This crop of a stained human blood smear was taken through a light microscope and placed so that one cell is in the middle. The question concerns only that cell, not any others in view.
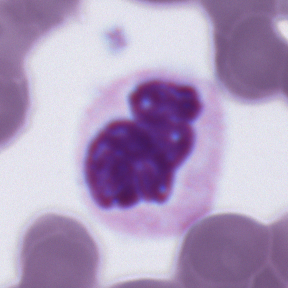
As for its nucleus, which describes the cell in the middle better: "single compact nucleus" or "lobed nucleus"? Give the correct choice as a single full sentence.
In this cell, the nucleus is divided into separate lobes.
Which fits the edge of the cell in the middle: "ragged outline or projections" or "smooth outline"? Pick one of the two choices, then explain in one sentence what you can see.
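Smooth outline. The cell is round with a smooth edge.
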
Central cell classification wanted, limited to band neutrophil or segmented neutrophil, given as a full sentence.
The centrally located cell in the crop is a segmented neutrophil.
